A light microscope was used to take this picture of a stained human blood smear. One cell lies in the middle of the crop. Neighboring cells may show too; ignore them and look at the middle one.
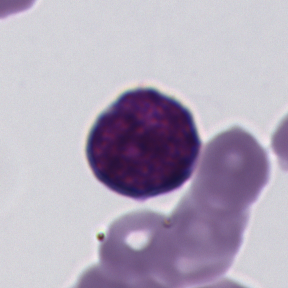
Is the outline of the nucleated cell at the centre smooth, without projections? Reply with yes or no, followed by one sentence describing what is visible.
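Yes. The cell's outline is smooth, with no projections from its surface.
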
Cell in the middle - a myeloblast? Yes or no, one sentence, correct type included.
Yes, what sits in the middle of the crop is a myeloblast.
